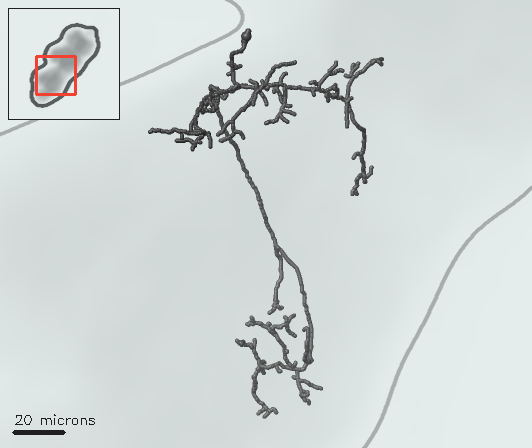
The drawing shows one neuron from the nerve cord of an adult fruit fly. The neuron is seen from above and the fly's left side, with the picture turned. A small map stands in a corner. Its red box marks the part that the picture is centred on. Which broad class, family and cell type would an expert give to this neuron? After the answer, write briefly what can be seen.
It is a nerve-cord intrinsic neuron. Its family is hemilineage 01A. Its cell type is IN01A082. By the scale bar it is about 160 microns tall in this view. Dozens of branch ends can be seen.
